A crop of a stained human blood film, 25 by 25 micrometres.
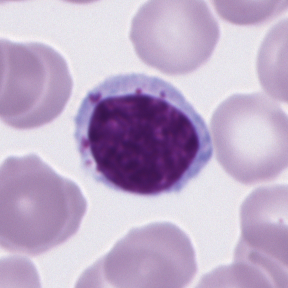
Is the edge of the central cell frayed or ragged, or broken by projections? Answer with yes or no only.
Yes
